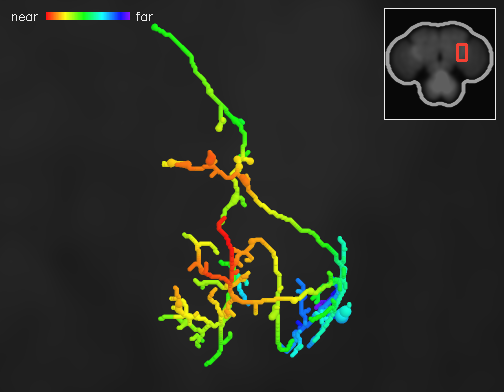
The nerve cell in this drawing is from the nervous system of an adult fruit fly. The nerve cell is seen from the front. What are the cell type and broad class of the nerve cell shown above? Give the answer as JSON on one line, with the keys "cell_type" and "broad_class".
{"cell_type": "AVLP387", "broad_class": "central-brain intrinsic neuron"}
